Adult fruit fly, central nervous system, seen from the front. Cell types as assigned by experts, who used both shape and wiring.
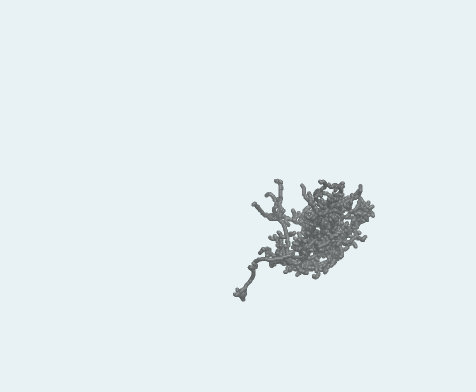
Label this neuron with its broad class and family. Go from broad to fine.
nerve-cord intrinsic neuron; hemilineage 14A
